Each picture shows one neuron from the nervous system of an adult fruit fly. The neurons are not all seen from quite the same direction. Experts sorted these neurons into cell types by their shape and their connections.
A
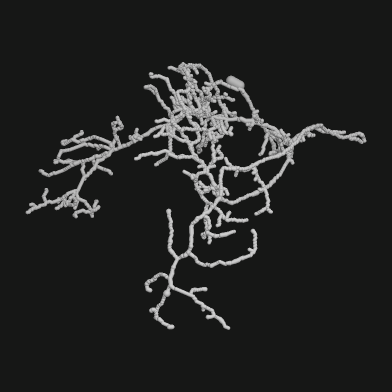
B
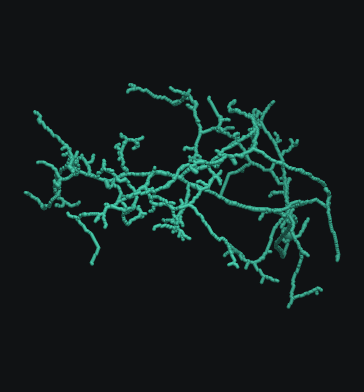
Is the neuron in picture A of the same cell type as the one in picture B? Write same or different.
same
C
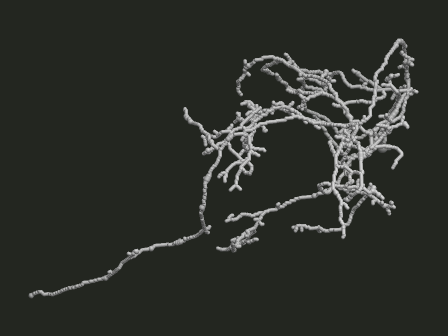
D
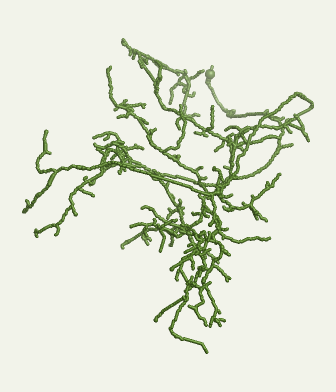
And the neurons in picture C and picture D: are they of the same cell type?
same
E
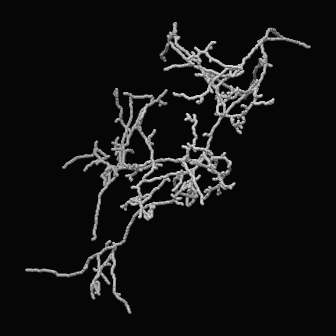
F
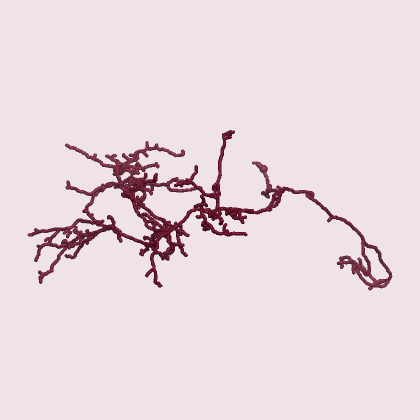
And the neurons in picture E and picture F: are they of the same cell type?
same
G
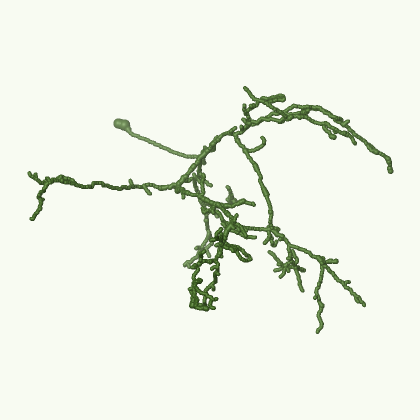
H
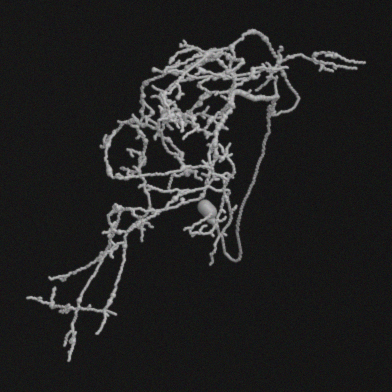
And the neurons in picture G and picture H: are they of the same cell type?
different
